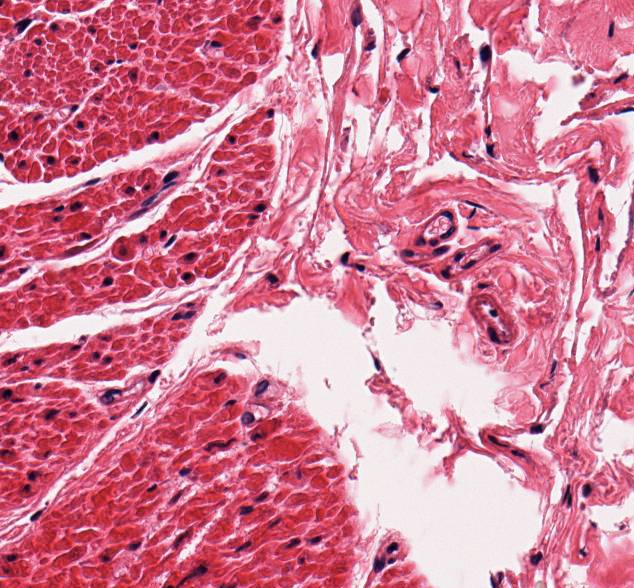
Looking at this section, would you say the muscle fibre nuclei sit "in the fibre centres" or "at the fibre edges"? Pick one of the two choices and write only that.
In the fibre centres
